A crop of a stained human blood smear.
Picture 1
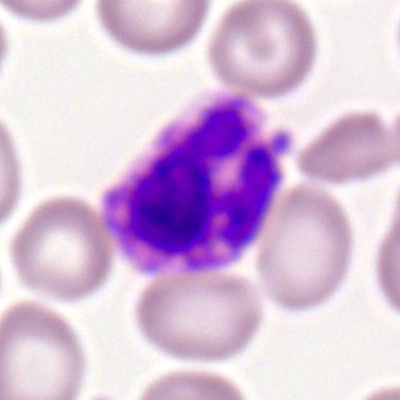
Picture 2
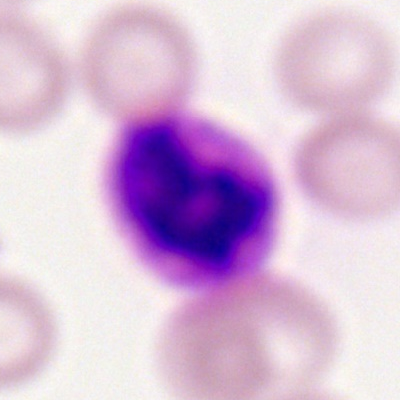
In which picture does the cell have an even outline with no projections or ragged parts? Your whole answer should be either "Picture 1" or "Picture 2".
Picture 2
